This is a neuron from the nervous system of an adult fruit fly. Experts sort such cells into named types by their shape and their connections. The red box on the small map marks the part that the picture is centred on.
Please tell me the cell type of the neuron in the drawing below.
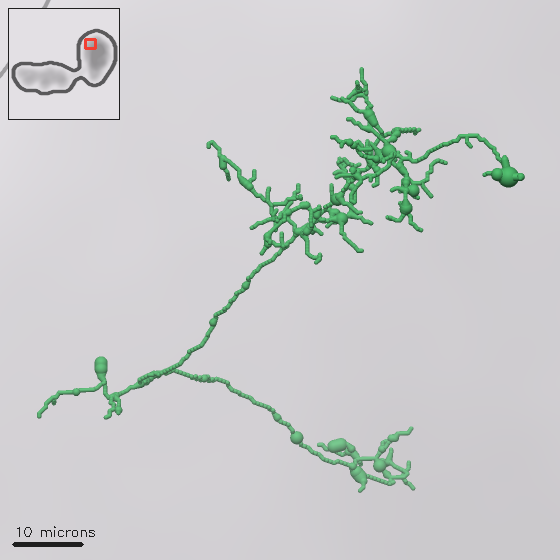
TmY10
